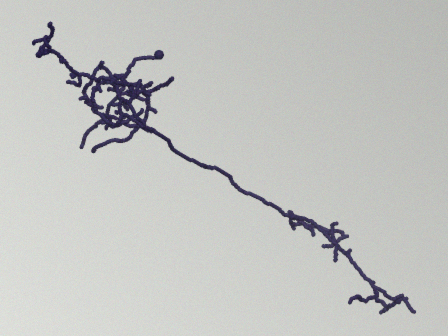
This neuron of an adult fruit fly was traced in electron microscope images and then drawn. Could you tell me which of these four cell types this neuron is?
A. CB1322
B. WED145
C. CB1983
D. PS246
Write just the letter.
D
